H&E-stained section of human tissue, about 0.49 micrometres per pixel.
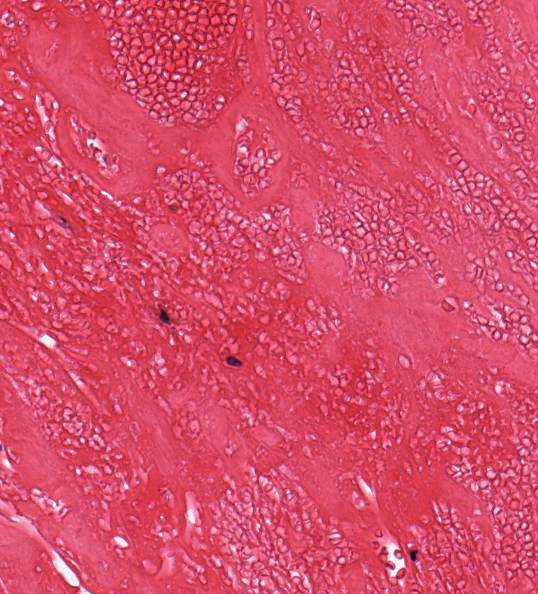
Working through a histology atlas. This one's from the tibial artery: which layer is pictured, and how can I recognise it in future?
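The field shows blood in a vessel or clot. What decides it is the tightly packed aggregates of red blood cells, separated by smooth, glassy bands of pale pink homogeneous material that contain almost no nuclei.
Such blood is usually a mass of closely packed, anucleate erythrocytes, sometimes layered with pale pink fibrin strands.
Bands and aggregates run in streaks from upper left to lower right, and the whole field stains intensely red-pink with very little blue haematoxylin.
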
